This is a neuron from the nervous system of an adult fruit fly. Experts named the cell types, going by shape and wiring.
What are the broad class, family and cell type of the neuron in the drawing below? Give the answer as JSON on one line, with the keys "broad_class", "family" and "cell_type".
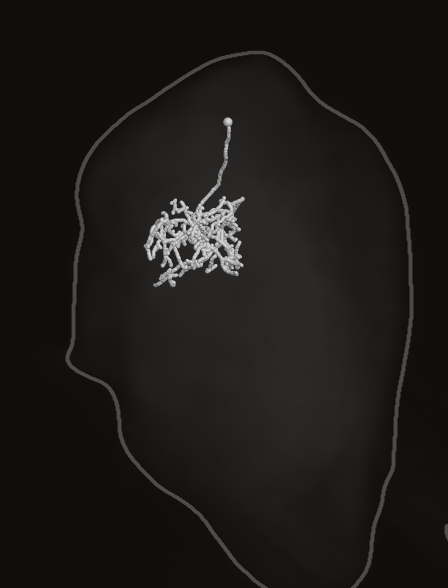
{"broad_class": "central-brain intrinsic neuron", "family": "hemilineage LHl2_ventral", "cell_type": "CB3439"}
